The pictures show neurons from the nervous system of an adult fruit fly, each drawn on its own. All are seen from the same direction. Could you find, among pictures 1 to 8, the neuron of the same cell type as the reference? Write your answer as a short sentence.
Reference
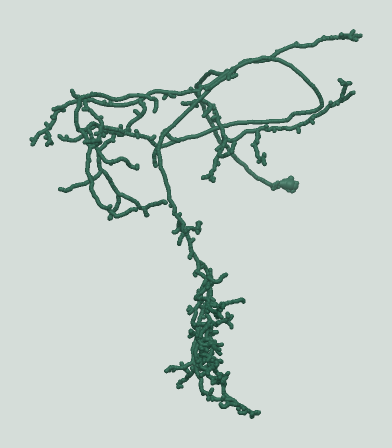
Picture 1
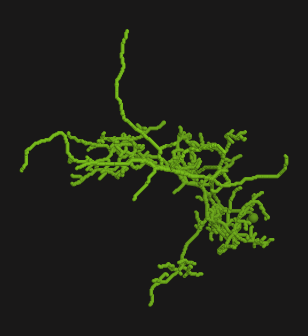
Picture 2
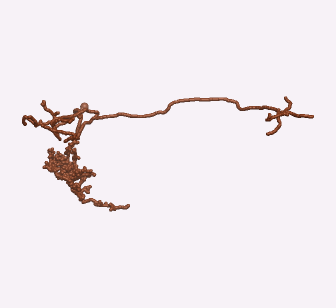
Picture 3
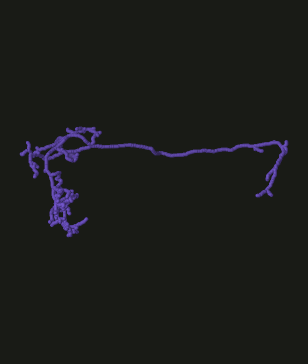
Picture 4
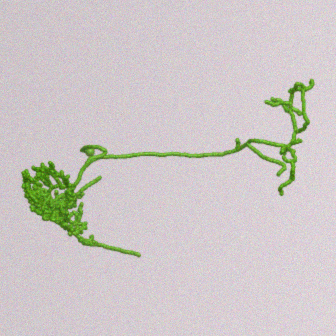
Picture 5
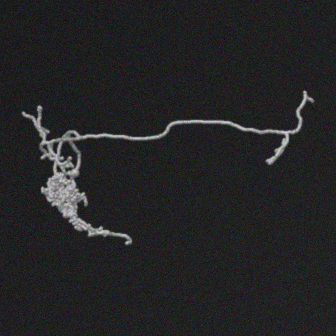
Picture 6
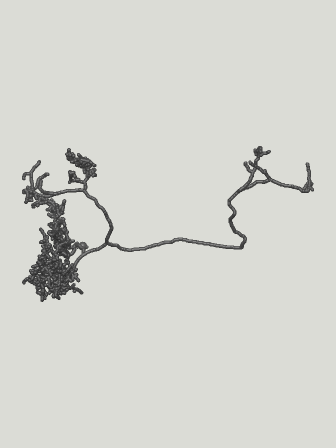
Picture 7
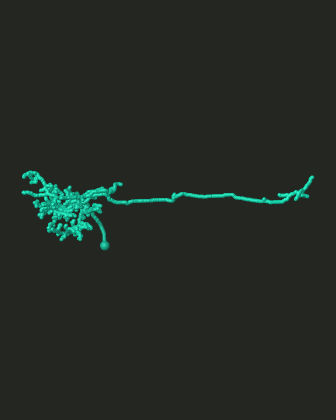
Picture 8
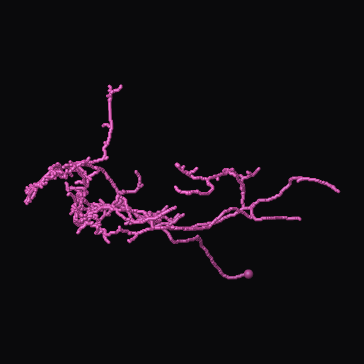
Picture 3 is of the same cell type.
